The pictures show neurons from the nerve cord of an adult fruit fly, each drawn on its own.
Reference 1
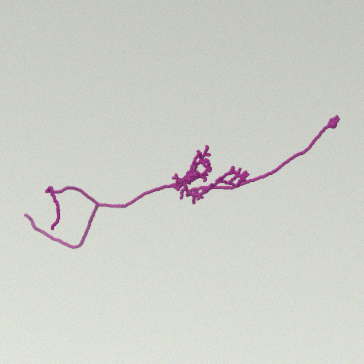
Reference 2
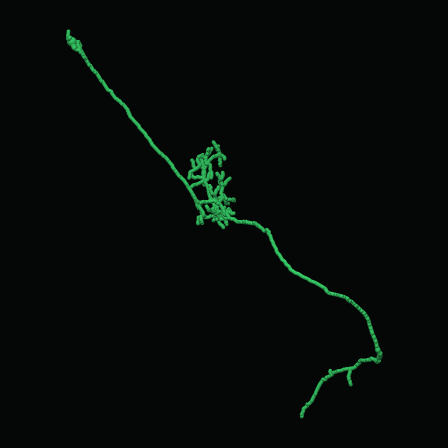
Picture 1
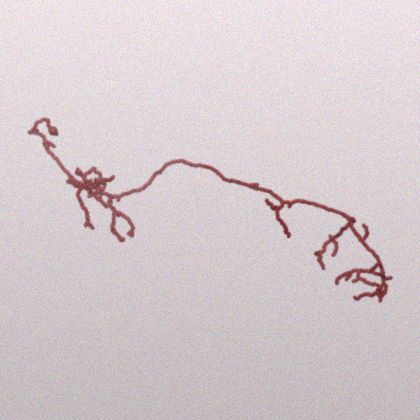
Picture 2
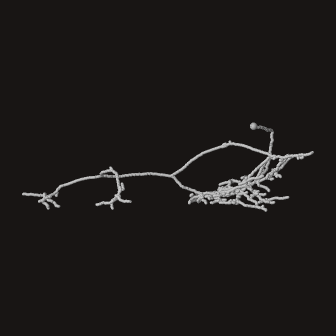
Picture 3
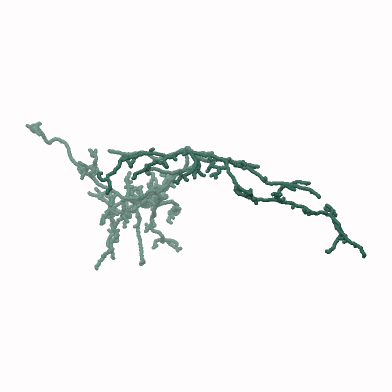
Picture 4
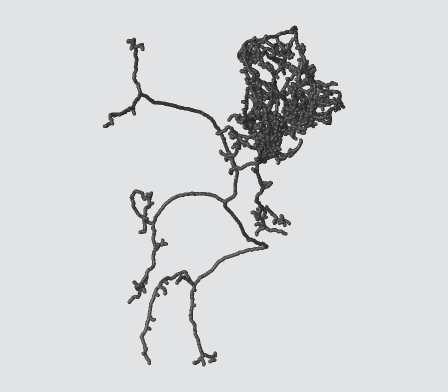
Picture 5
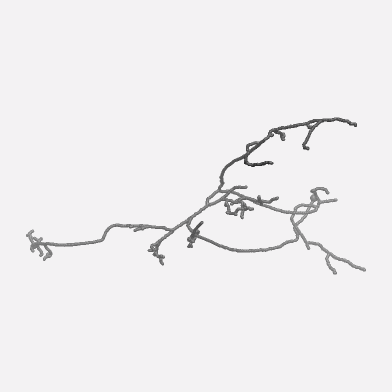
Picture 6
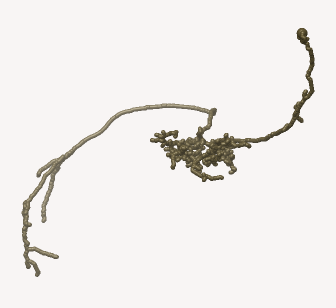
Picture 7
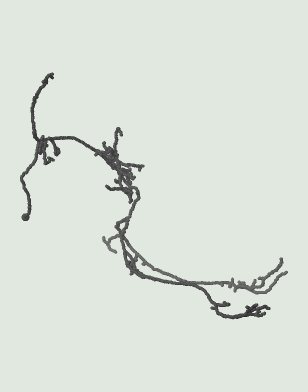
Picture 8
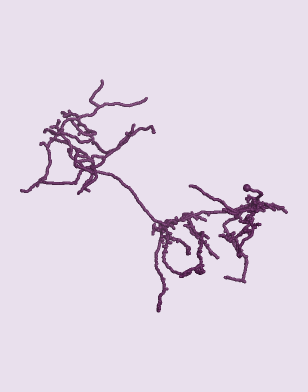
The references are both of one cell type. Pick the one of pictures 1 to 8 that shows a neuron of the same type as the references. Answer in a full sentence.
Picture 6 shows a neuron of the same cell type.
